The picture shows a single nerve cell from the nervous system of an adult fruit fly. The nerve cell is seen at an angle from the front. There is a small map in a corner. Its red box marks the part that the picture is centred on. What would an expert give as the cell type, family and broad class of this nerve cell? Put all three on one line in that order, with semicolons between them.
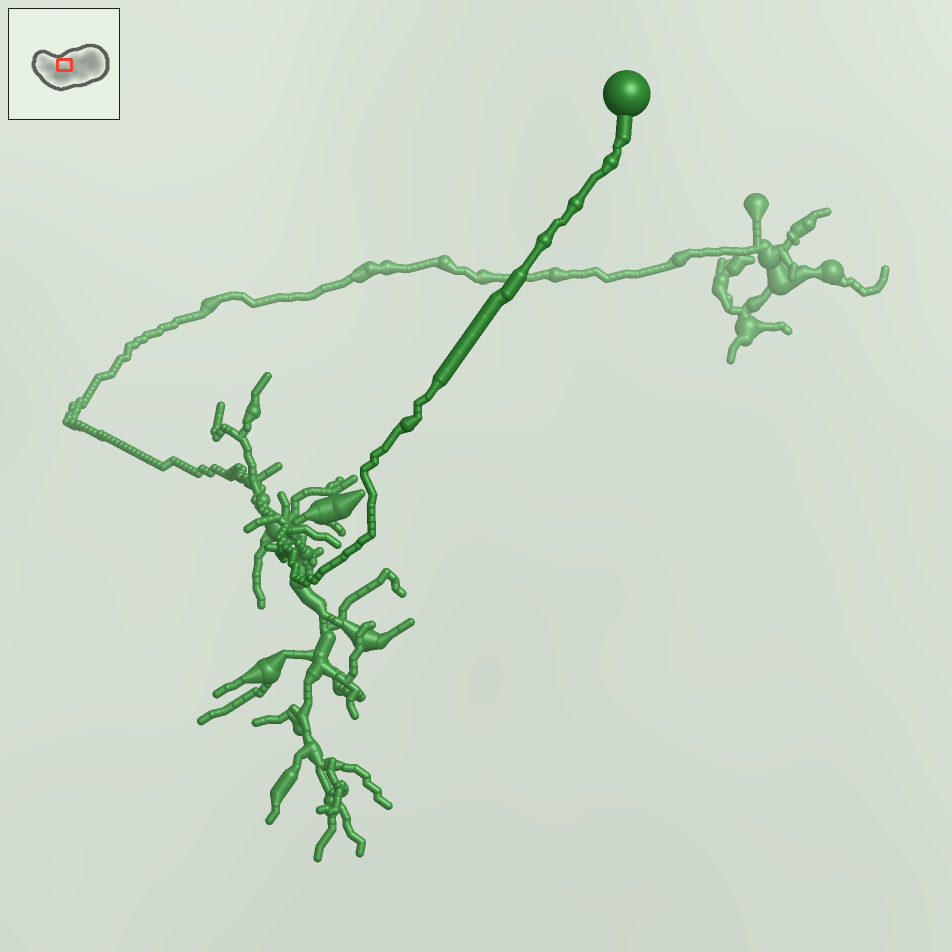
Tm5b; Tm; optic-lobe intrinsic neuron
